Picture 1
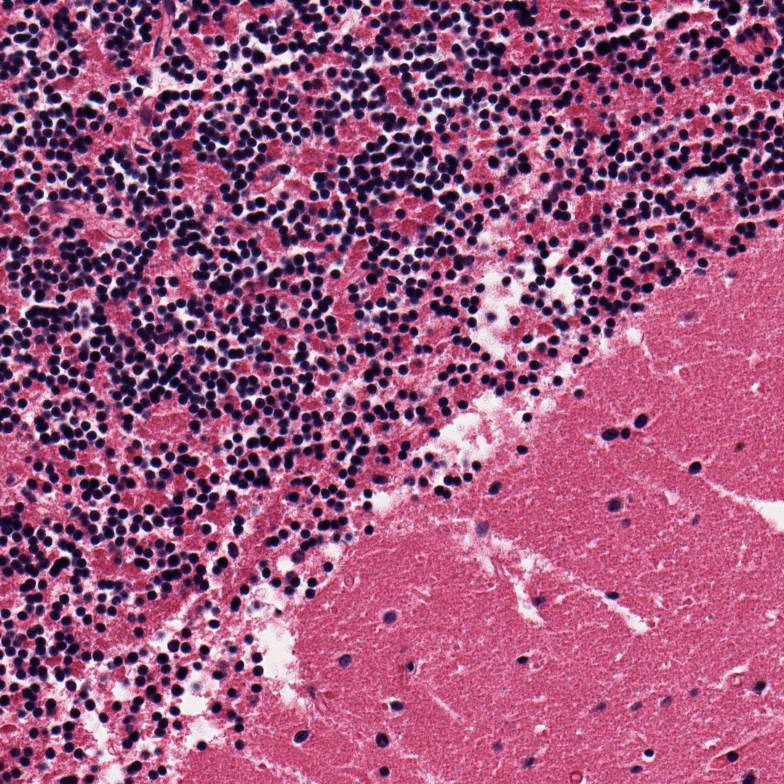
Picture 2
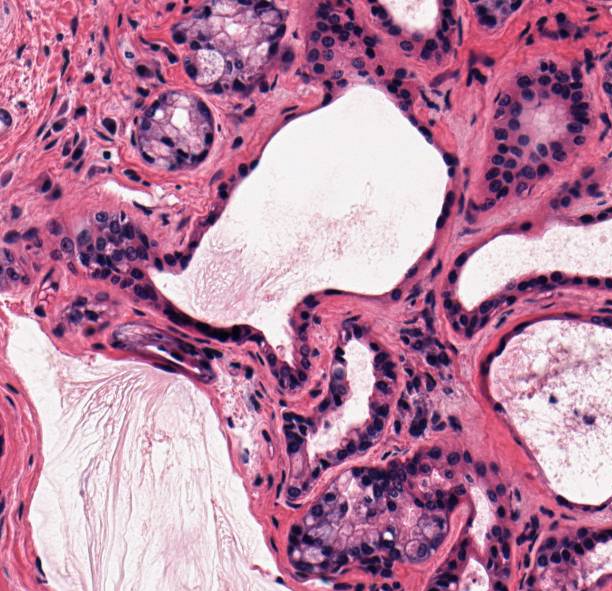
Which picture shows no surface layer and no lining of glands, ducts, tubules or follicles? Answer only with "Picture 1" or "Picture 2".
Picture 1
